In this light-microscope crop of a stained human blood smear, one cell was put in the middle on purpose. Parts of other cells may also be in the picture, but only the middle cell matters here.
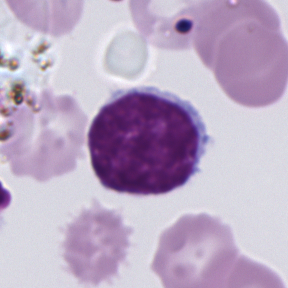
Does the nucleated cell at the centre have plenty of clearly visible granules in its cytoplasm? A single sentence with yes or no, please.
No, there are no visible granules in its cytoplasm.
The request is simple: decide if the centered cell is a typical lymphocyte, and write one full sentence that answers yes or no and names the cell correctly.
Yes, the cell in the middle has the identity of a typical lymphocyte.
